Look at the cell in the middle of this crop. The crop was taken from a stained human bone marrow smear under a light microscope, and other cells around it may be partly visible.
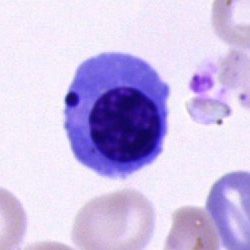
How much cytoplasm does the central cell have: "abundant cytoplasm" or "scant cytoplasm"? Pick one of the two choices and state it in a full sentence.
This cell has a broad area of cytoplasm.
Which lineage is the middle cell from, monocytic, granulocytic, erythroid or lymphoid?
erythroid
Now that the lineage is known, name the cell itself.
erythroblast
